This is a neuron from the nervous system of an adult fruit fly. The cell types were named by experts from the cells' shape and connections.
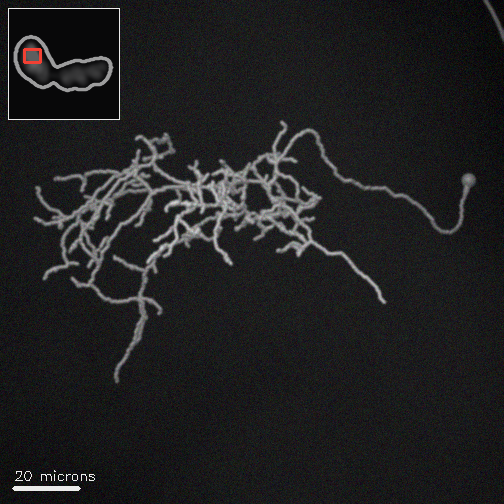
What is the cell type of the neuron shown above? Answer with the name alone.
SIP069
